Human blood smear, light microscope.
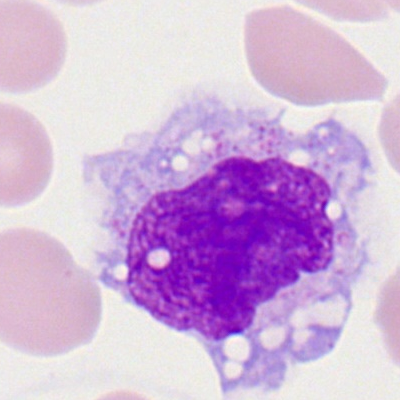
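Monocyte: notice its single large nucleus, with an irregular, indented contour. The chromatin looks lacy and strand-like, with paler gaps. Fine pinkish-purple granules are scattered through the cytoplasm, and several round clear vacuoles lie there as well.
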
